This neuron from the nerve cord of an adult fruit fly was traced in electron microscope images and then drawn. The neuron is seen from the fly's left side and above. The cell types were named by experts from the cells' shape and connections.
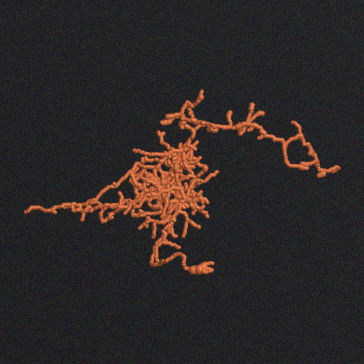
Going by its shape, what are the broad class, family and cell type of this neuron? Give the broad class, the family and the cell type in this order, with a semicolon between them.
nerve-cord intrinsic neuron; hemilineage 06A; IN06A134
